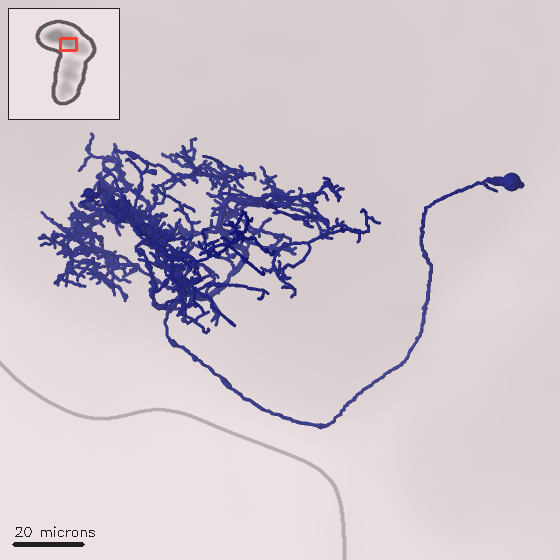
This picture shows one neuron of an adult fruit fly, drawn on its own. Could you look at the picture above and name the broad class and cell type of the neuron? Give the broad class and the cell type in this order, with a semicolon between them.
central-brain intrinsic neuron; SLP070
